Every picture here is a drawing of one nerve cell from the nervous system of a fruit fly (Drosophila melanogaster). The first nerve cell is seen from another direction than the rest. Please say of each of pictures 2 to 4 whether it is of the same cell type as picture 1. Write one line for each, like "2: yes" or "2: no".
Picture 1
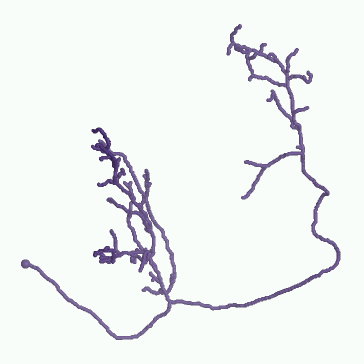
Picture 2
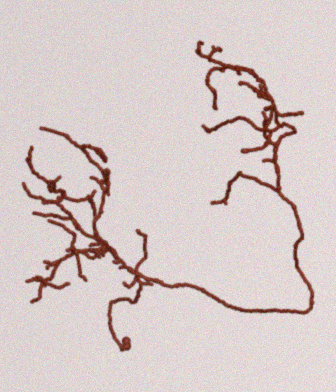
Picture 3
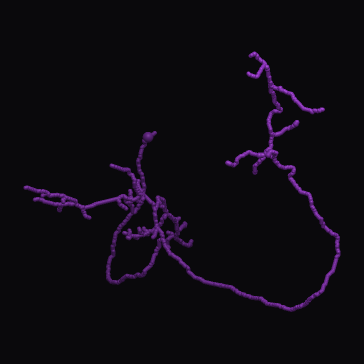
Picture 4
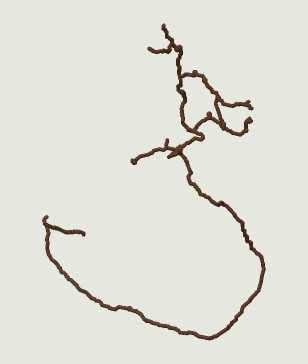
2: yes
3: no
4: no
